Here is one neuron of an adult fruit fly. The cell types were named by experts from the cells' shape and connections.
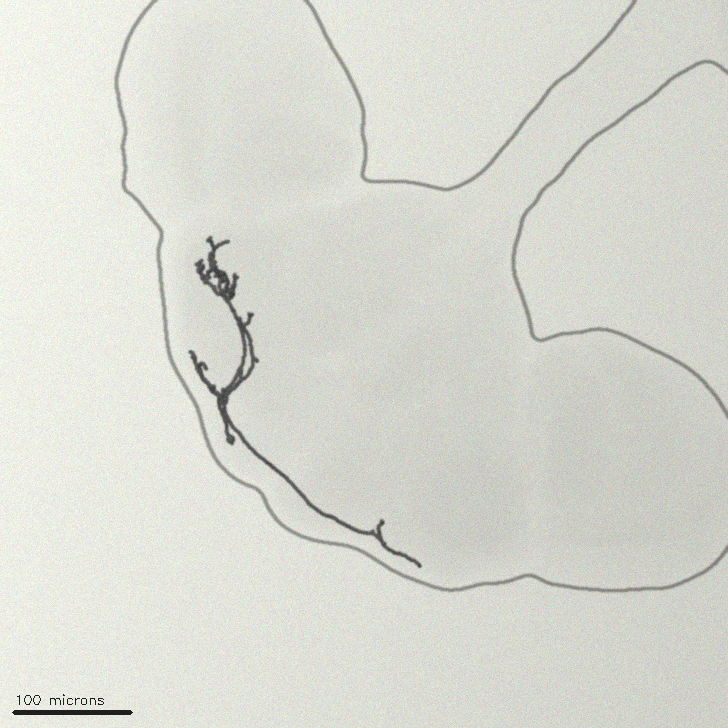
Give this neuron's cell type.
CB3124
